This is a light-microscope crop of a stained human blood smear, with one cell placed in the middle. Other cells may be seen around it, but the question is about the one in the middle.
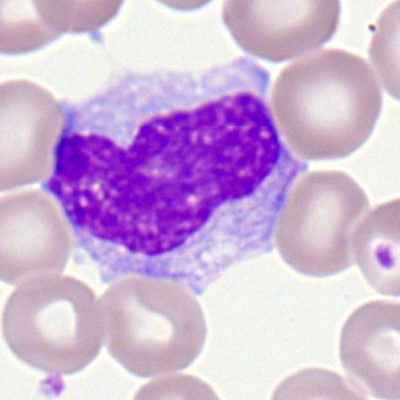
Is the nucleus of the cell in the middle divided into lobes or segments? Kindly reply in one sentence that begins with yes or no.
No, this cell's nucleus is one compact mass of round, oval or kidney shape.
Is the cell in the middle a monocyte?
yes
